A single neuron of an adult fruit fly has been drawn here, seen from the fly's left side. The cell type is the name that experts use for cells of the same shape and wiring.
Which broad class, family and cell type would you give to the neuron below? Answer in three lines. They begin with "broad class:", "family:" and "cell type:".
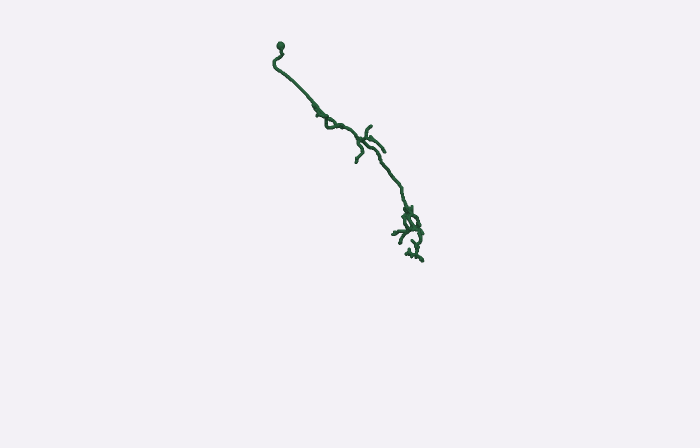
broad class: central-brain intrinsic neuron
family: hemilineage SMPad2
cell type: PS008_a1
